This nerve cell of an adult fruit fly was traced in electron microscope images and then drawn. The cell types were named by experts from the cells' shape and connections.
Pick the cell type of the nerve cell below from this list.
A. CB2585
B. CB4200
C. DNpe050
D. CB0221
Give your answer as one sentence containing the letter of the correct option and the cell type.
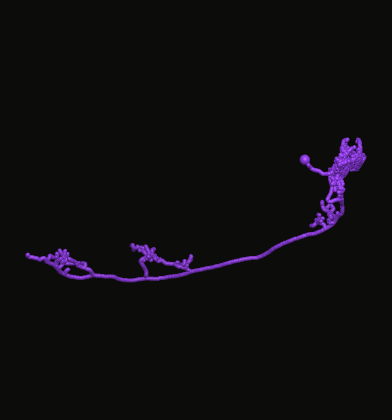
Cell type DNpe050 is what the nerve cell is, as option C states.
